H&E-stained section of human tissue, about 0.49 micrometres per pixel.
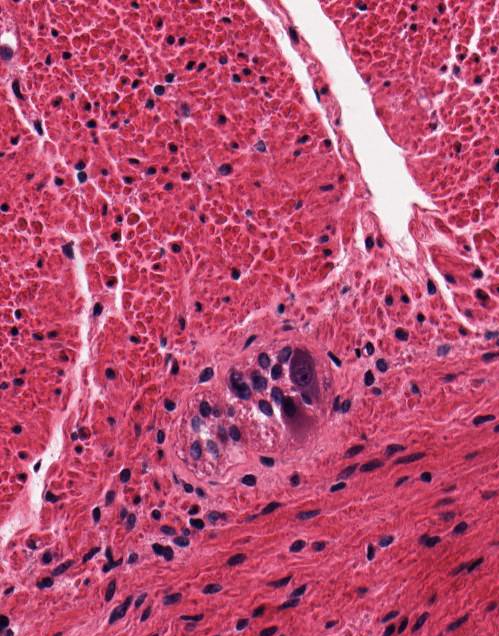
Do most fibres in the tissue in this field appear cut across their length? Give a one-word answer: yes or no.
Yes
